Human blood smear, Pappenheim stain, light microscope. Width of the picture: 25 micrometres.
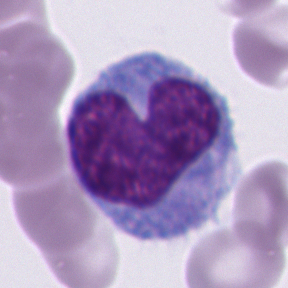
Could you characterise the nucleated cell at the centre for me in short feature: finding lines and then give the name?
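Outline: roughly round, as far as I can tell.
Nucleus: folded and kidney-like, with a deep notch in its upper edge.
Position: nucleus pushed toward the upper left, so the cytoplasm band is wider at lower right.
Cytoplasm: pale greyish blue.
Name: monocyte.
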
